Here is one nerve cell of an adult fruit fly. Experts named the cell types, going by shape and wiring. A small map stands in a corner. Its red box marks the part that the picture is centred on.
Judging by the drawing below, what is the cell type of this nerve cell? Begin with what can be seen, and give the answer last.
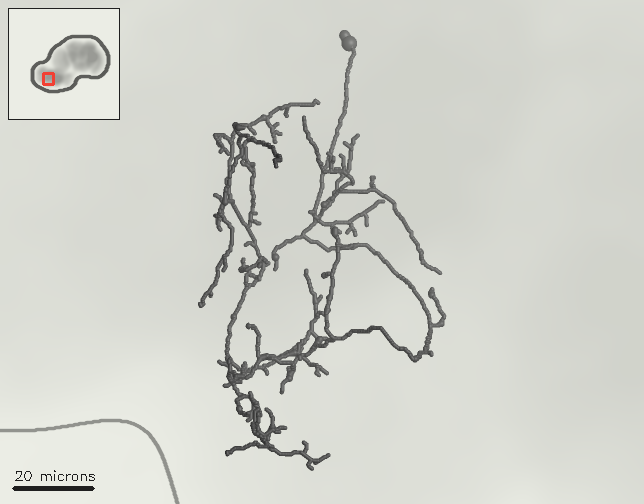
The cell body can be seen at the top of the picture. From top to bottom in the picture it spans about 110 microns. The picture shows dozens of branch ends. This is a nerve-cord intrinsic neuron. It is of cell type IN09A079.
